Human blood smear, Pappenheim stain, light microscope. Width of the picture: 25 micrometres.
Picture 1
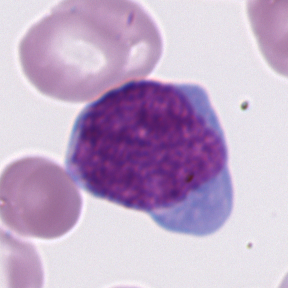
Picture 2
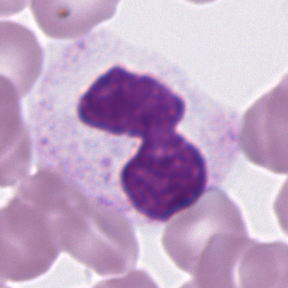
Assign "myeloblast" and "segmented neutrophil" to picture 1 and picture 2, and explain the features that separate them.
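Let's sort the two first: picture 1 is the myeloblast, picture 2 the segmented neutrophil. Now look at the nucleus in picture 1: a single rounded mass without lobes, about 13 by 11 micrometres, filling about 70% of the cell's area.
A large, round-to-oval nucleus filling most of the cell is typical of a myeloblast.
Around it the pale blue cytoplasm lies mostly to the right and lower right and is only a thin rim elsewhere.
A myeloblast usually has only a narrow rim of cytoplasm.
In picture 2, by contrast, the cytoplasm is abundant and pale greyish-lilac. Next, the granules: none are visible in the myeloblast's cytoplasm, while the neutrophil's cytoplasm holds fine, scattered purplish-pink dots.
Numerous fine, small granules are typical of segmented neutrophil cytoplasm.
No vacuoles are visible in the myeloblast, and no nucleoli in the neutrophil's nucleus. Finally, the outlines: the myeloblast's is irregular and angular rather than smoothly round, while the neutrophil's is broadly rounded and larger than the surrounding red cells, which press against its lower left edge.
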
